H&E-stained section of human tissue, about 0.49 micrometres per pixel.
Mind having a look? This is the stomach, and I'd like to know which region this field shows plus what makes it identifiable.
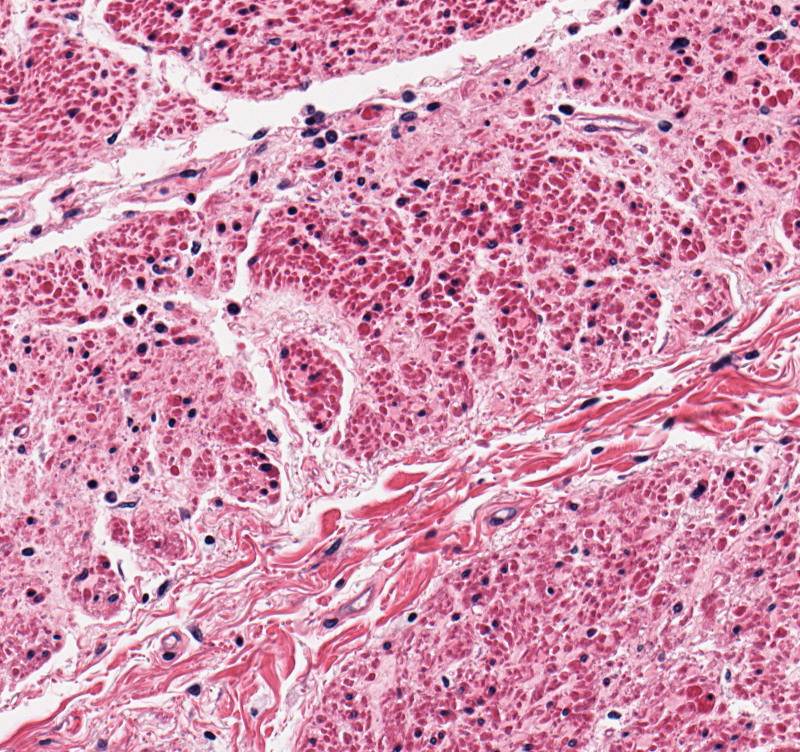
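Smooth muscle. Most of the field: bundles of closely packed cells cut across, split by narrow clefts and thin stroma. Cells show as small round eosinophilic profiles, most without a nucleus in this plane; nuclei present are small, round, dark.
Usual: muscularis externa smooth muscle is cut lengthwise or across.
Diagonal band, lower left to right edge: dense, wavy, bright pink collagen.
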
